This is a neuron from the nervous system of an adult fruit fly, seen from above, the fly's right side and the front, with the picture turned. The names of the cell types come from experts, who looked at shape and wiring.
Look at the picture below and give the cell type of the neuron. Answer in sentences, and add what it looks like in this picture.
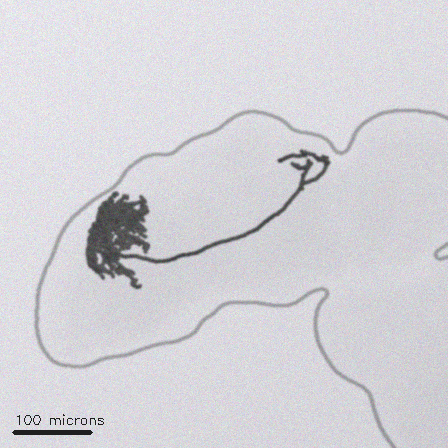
The cell type is AVLP111. Its broad class is central-brain intrinsic neuron. By the scale bar it is about 300 microns wide in this view. As drawn here it is wider than it is tall.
